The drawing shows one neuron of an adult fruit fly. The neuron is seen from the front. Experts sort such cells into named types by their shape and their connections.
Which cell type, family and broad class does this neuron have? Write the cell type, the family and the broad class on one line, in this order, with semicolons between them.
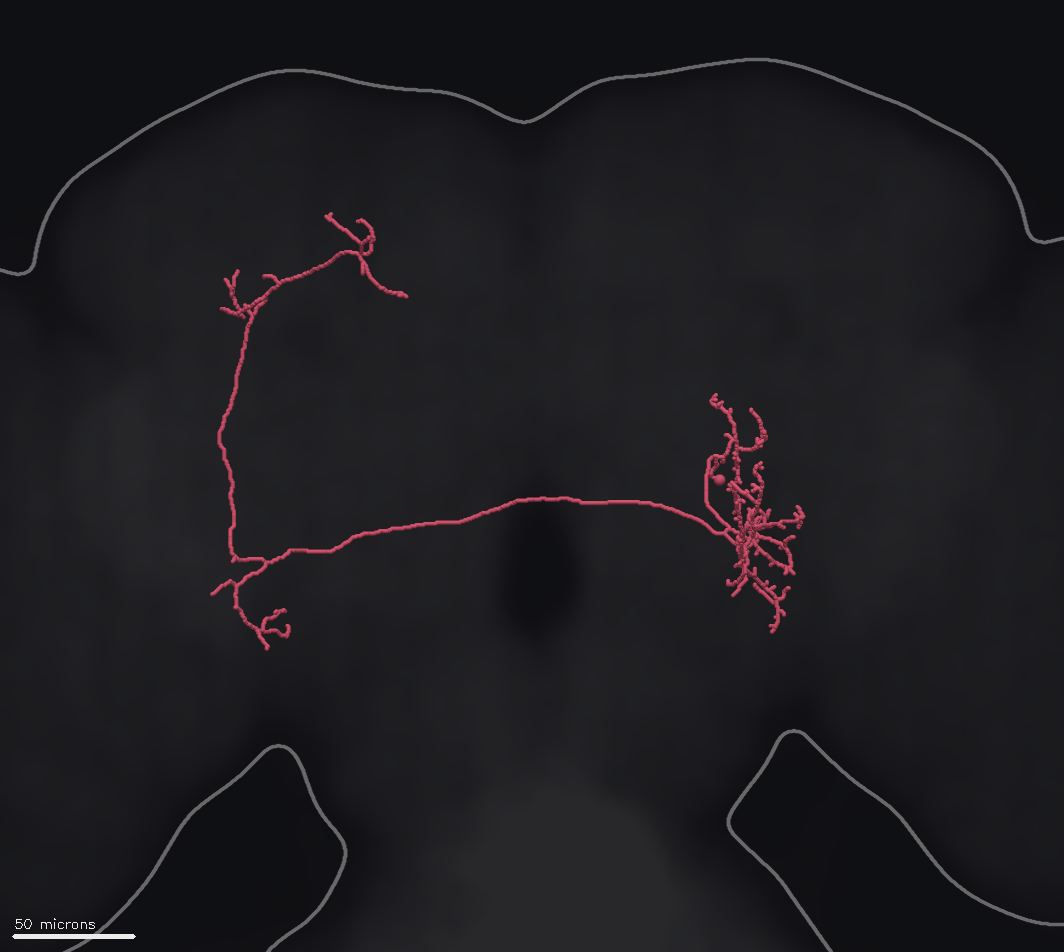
CB3140; hemilineage DM6_ventral; central-brain intrinsic neuron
